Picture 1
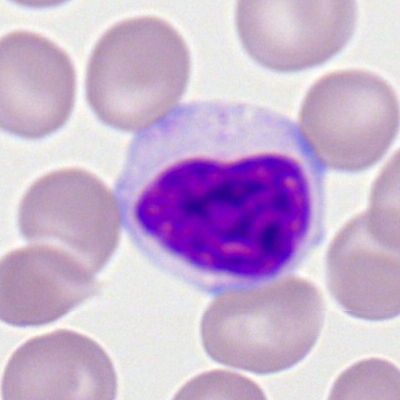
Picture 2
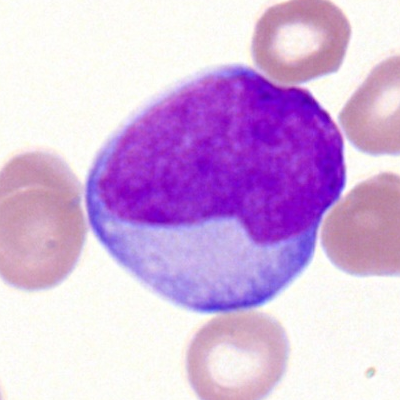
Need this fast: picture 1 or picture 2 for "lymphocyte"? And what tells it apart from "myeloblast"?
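Picture 1 shows a lymphocyte; picture 2 shows a myeloblast. The lymphocyte's single unlobed nucleus sits low, with more cytoplasm above; the myeloblast's nucleus fills the upper part, with cytoplasm gathered below. Lymphocyte chromatin is dark purple and coarsely clumped, while myeloblast chromatin is fine and evenly spread, without coarse dark clumps. A few small pinkish-purple granules lie above the lymphocyte nucleus; the myeloblast instead shows pale blue cytoplasm deepening to blue at the outer edge. The myeloblast nucleus also has a stepped lower border, lower on the right.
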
